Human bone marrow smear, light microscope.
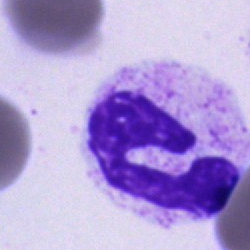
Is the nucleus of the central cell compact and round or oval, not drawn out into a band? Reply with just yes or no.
No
